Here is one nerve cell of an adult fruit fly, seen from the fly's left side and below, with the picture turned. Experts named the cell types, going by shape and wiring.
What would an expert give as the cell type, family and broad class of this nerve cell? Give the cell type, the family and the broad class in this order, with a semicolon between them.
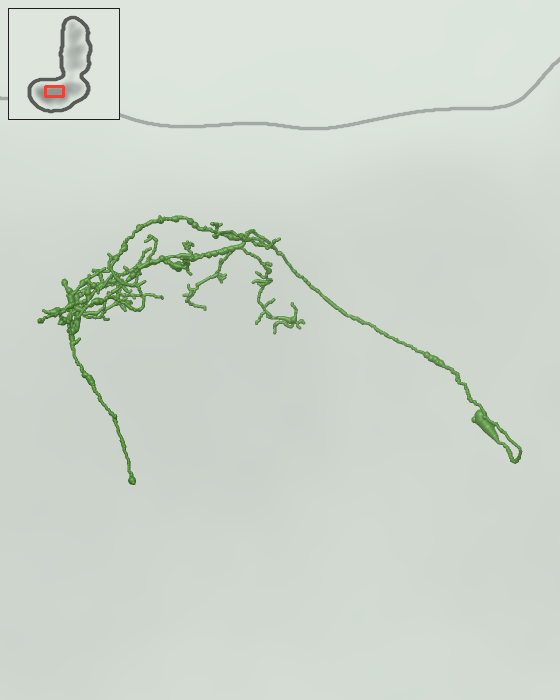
SLP173; hemilineage SLPav2; central-brain intrinsic neuron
